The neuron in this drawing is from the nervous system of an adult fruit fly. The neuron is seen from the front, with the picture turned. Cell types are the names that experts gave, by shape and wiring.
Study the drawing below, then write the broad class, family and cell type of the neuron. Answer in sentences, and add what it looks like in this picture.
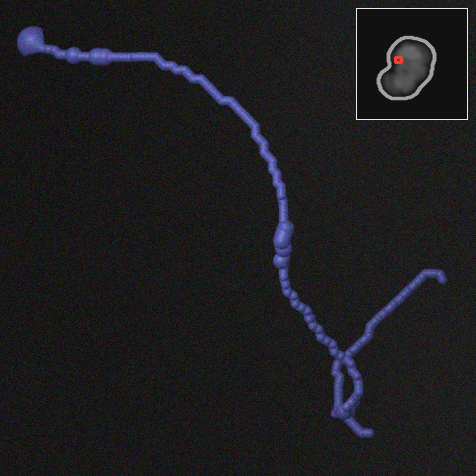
It is a sensory neuron entering the brain. Its family is called class mechanosensory. It is of cell type BM_InOm. The drawing shows no cell body. There are a dozen or fewer branch ends.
